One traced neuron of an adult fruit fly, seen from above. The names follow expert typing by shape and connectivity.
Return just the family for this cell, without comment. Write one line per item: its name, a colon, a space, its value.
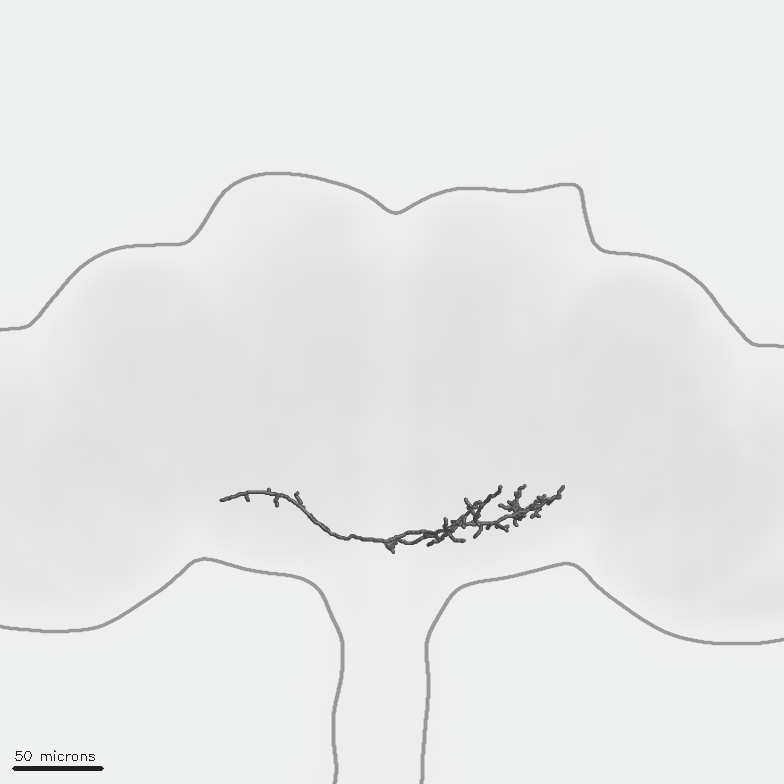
family: hemilineage LB3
